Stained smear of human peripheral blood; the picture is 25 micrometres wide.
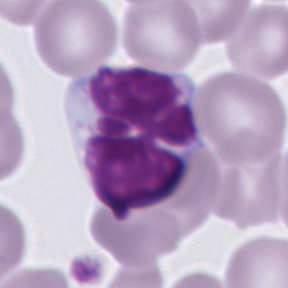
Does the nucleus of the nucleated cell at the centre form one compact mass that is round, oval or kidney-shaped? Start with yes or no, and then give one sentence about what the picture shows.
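No. The chromatin is dense and dark purple throughout the lobes.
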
